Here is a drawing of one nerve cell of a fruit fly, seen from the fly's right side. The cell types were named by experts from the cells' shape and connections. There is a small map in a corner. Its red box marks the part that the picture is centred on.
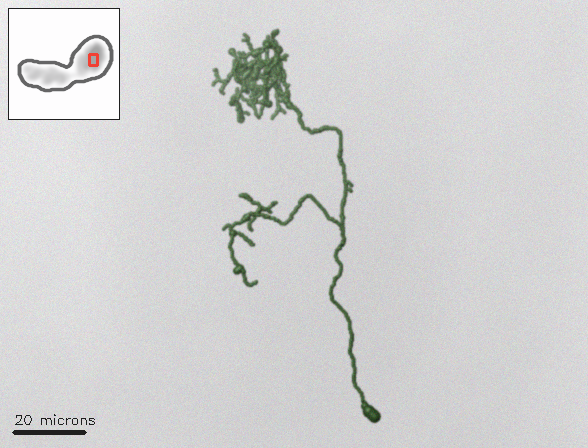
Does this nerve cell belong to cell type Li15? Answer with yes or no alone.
no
